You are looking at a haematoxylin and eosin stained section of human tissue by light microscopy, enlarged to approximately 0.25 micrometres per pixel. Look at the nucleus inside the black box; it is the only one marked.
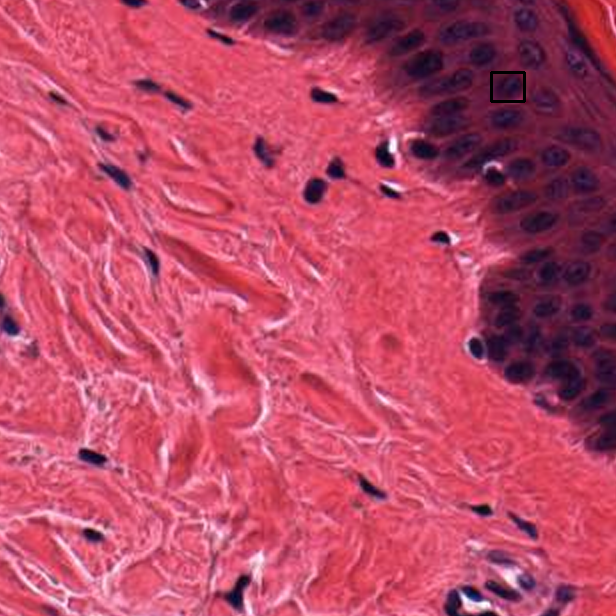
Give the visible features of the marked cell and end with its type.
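The nucleus is oval, dark purple, and about the same size as the nuclei of the neighbouring cells. The nucleus sits roughly centrally, with a modest rim of purplish-pink cytoplasm around it and no sharply drawn cell outline. The cell lies among tightly packed, similar cells whose nuclei are fairly evenly spaced, within the thick purple-staining surface layer. It is a keratinocyte.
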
